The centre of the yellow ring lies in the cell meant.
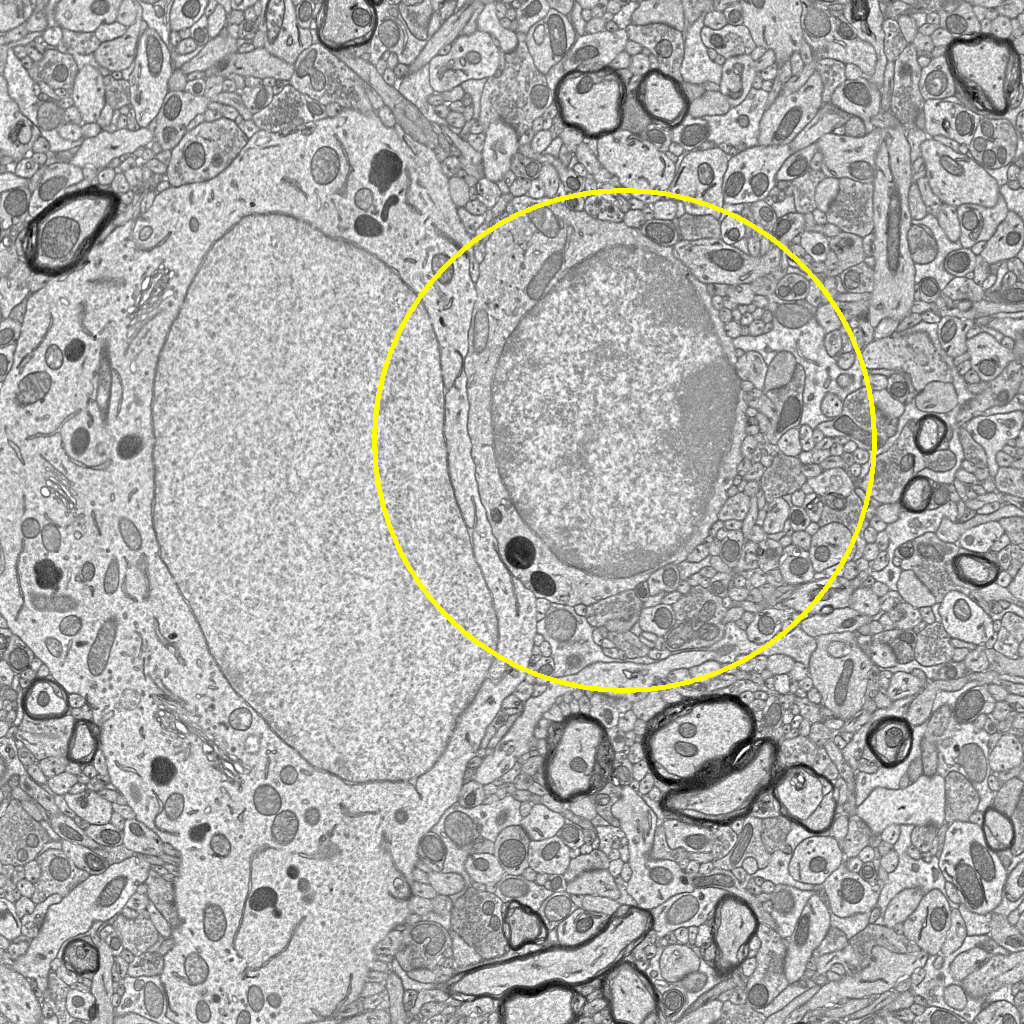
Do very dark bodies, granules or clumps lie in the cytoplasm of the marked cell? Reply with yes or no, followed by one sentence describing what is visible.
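Yes. Two very dark rounded bodies lie in the cytoplasm just below and to the left of the nucleus.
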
